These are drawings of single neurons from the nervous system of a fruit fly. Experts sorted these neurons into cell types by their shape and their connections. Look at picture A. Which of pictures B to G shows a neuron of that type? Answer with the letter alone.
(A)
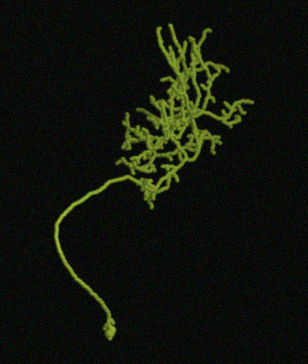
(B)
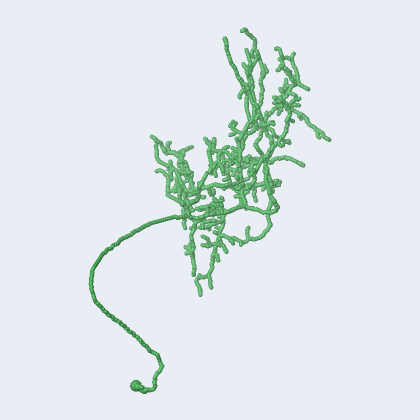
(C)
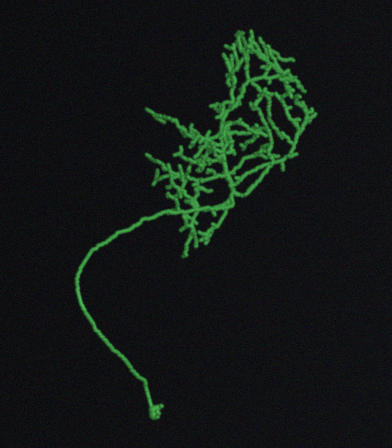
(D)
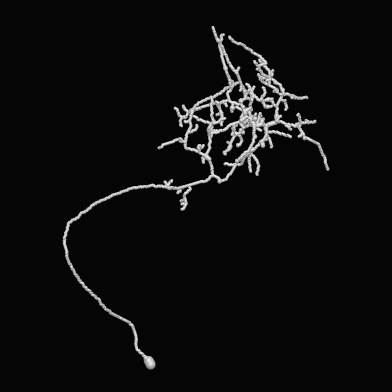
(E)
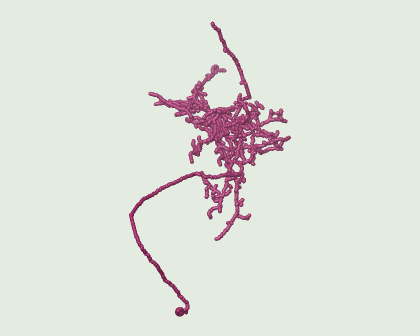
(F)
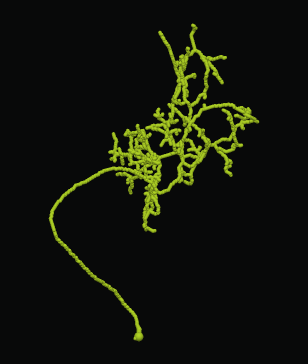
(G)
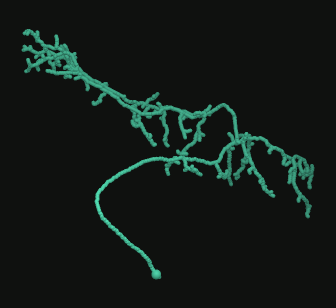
B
